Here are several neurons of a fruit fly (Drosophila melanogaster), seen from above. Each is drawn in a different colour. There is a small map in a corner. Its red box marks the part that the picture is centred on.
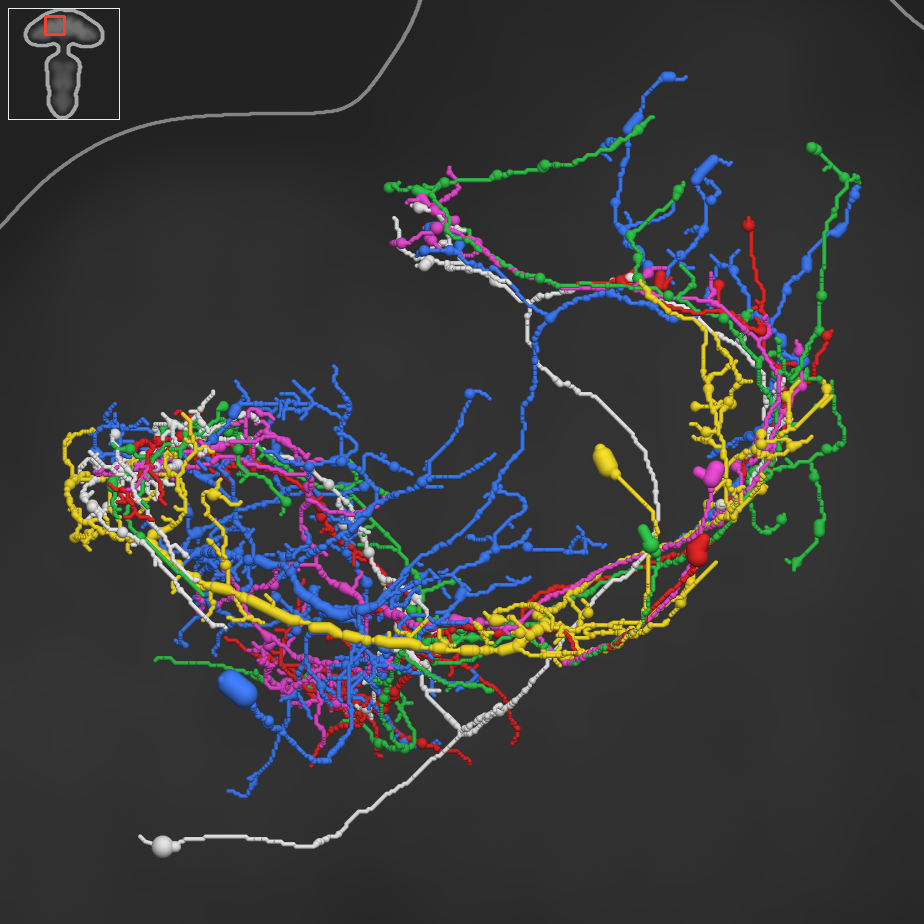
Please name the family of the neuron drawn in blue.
hemilineage VLPd&p1_posterior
